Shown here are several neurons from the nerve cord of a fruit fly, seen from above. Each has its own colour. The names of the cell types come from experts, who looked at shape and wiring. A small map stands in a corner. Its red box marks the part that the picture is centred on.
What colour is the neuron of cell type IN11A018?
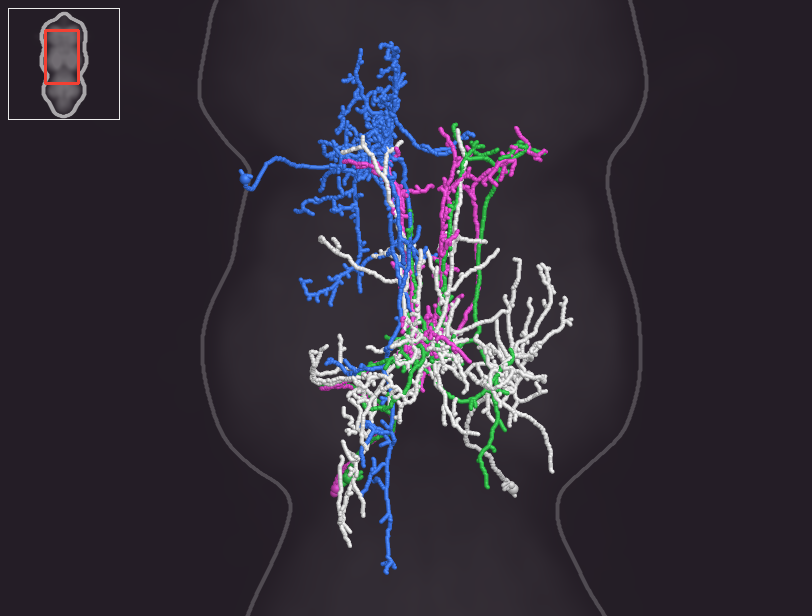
blue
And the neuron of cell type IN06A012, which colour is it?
white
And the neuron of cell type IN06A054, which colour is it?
green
